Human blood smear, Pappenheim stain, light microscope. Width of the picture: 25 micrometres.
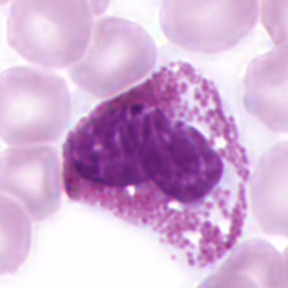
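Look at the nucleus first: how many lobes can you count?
Two large ones, lying side by side.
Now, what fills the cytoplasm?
Coarse, round, reddish-pink granules, most of them to the right of and below the nucleus.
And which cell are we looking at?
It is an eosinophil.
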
